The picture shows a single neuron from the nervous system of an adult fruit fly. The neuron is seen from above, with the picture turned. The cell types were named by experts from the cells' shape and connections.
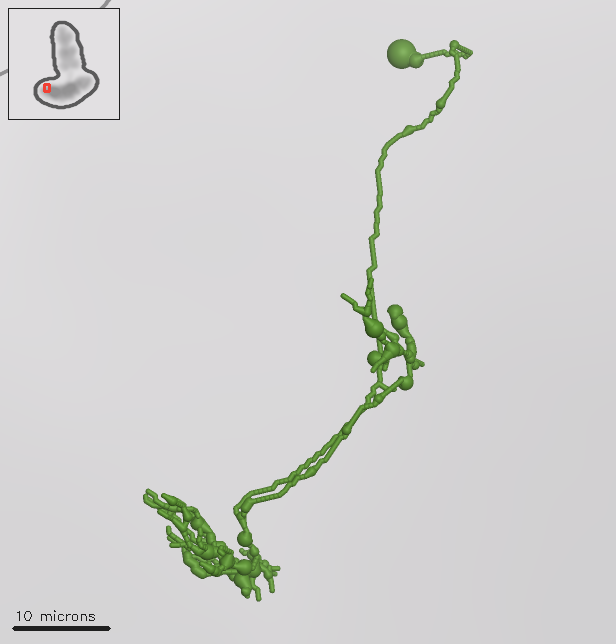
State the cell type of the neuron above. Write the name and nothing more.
T4a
